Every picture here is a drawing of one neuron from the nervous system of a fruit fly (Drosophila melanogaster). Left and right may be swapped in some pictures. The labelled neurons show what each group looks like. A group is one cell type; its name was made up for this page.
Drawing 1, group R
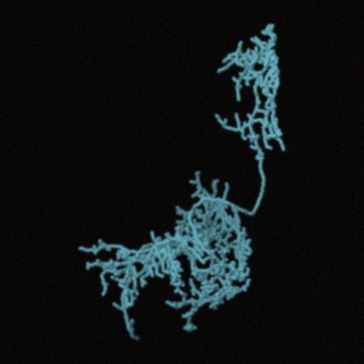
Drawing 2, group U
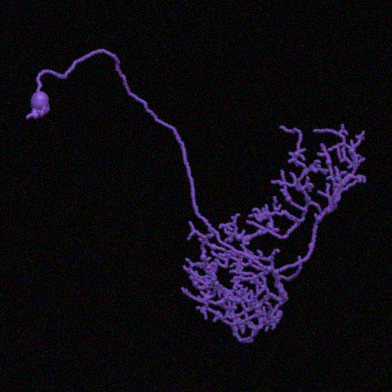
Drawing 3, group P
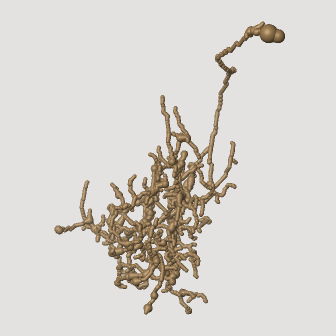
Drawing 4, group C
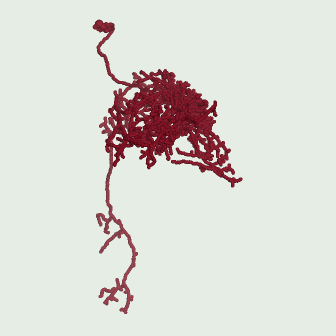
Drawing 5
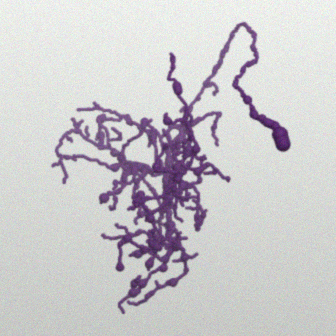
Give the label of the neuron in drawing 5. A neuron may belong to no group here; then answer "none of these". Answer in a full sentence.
It belongs to group P.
